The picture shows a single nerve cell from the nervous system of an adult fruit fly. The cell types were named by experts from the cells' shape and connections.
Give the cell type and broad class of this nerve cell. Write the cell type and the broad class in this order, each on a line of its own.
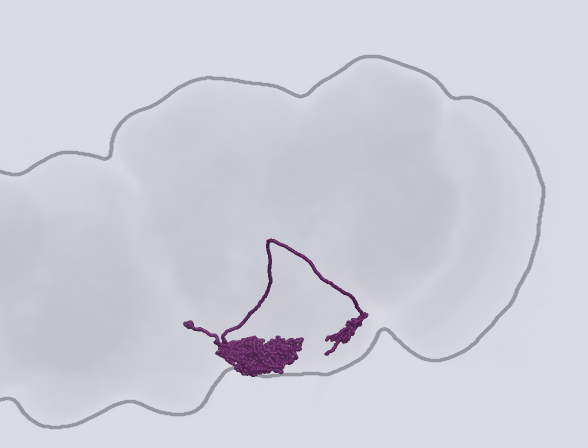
GNG120
central-brain intrinsic neuron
